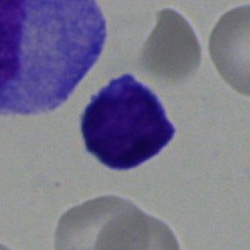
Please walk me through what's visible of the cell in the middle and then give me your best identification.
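Notice how dense the chromatin is, staining deep purple throughout the cell. You will find no nucleoli in the nucleus, and almost no cytoplasm around it. No granules are visible anywhere in the cell. What you are looking at is a lymphocyte.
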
